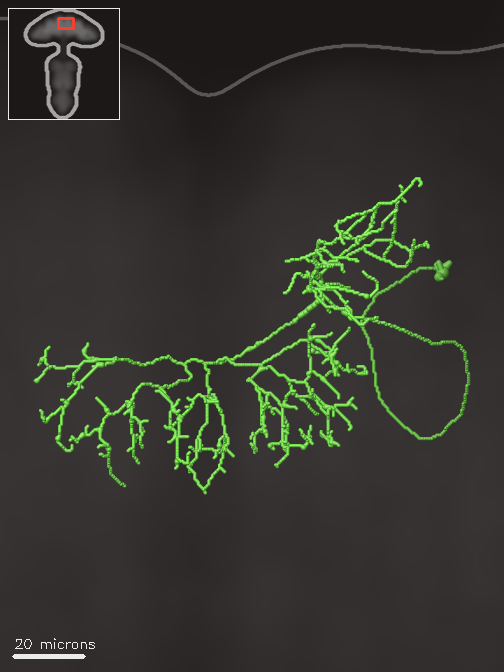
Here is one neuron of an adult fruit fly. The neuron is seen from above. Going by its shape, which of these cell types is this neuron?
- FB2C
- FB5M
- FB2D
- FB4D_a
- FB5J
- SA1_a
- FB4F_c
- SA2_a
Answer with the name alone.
FB5J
